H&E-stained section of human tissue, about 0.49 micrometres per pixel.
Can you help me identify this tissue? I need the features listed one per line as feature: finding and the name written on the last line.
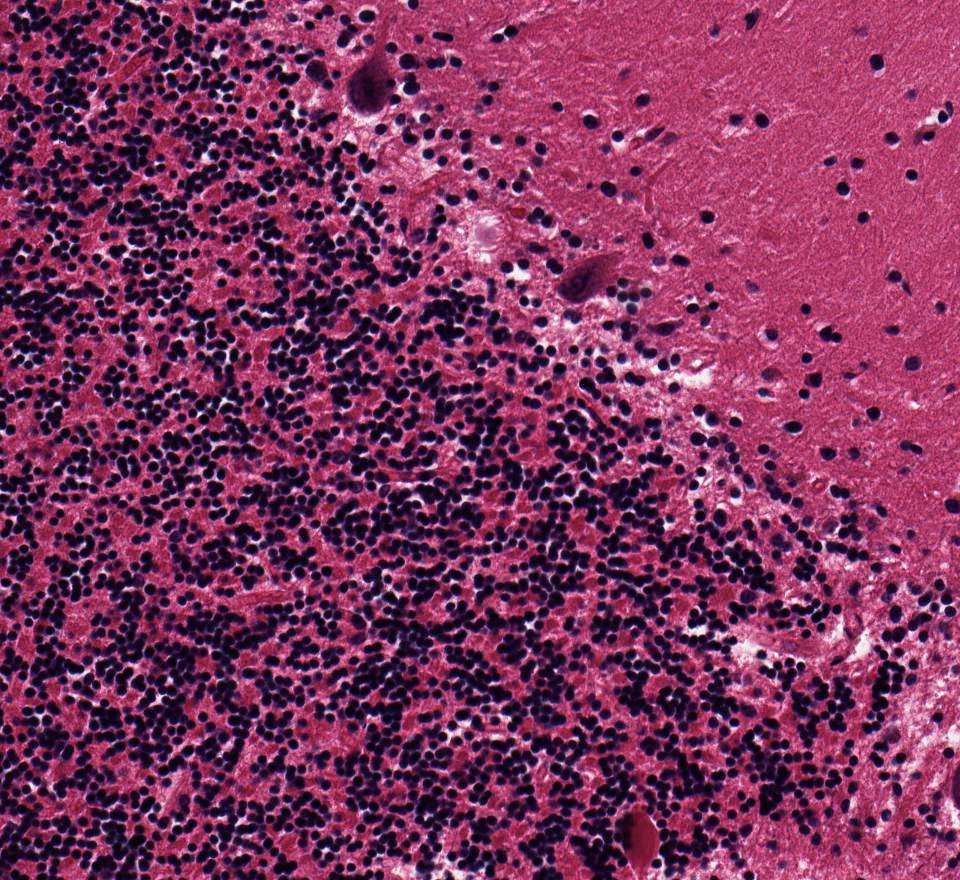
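Layout: diagonal border; densely cellular layer at left and below, sparsely cellular pink layer at upper right
Dense layer: closely packed granule cells, small round dark nuclei, scant cytoplasm
Border: large neurons with abundant purple cytoplasm, lying singly and spaced apart
Upper-right layer: finely fibrillary pink matrix, only scattered small round nuclei
Name: cerebellum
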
